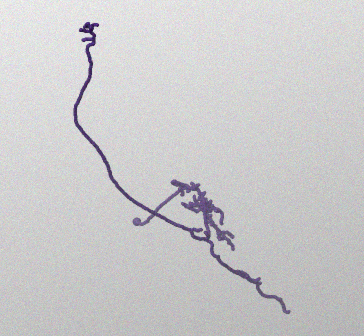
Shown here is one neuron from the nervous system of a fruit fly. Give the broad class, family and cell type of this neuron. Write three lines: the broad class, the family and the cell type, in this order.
ascending neuron
hemilineage 06A
AN06A092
